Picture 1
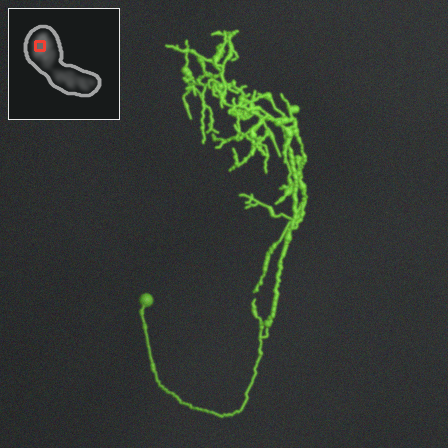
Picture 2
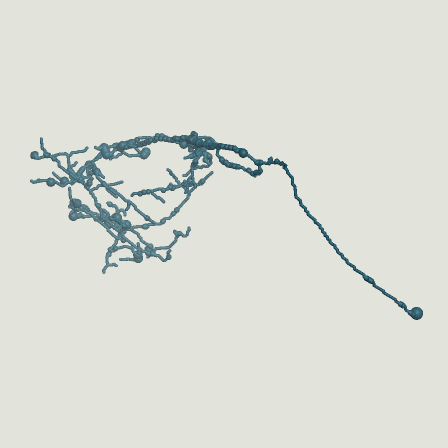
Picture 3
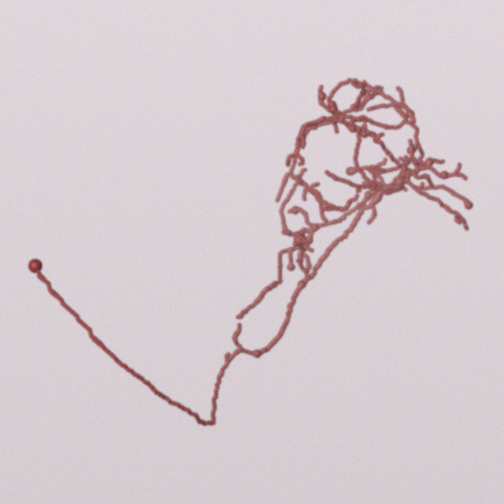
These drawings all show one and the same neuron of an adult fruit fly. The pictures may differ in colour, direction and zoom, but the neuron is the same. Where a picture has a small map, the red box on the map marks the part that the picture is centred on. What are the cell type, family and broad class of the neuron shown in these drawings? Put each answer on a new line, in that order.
CB1705
hemilineage LALa1_anterior
central-brain intrinsic neuron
